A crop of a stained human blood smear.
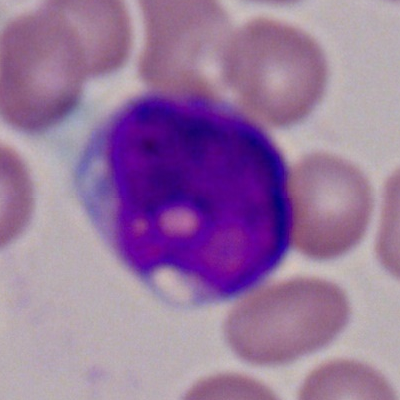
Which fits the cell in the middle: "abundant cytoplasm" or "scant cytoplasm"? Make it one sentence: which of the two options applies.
Its cytoplasm amounts to no more than a narrow rim.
